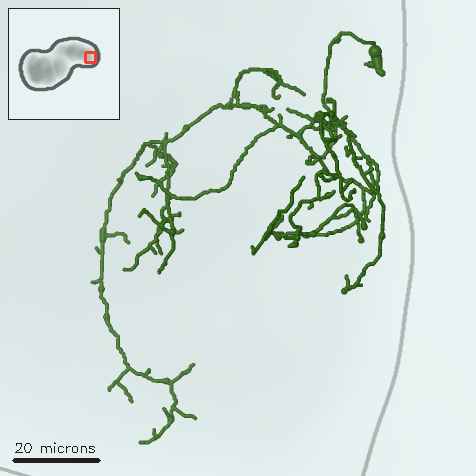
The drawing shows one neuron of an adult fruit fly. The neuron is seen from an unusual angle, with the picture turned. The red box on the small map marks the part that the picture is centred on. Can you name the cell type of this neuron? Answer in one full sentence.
What this neuron is, by cell type, is INXXX456.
